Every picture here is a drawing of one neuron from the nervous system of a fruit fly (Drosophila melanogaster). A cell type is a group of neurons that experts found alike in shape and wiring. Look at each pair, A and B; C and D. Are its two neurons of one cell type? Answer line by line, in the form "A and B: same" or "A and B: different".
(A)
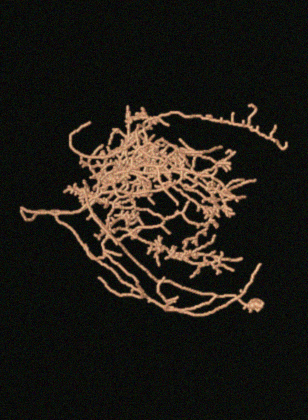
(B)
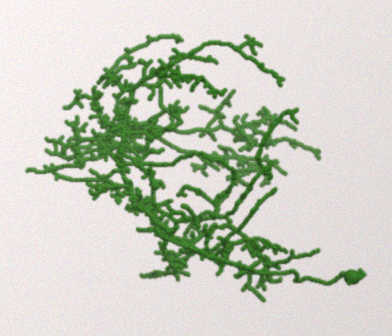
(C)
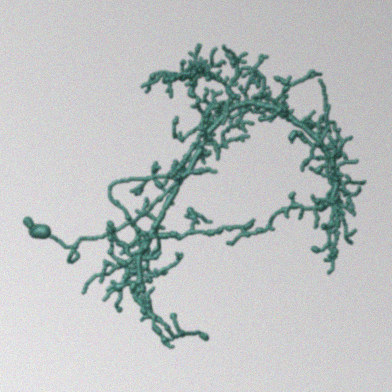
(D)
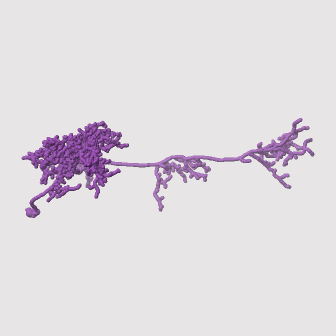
A and B: different
C and D: different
